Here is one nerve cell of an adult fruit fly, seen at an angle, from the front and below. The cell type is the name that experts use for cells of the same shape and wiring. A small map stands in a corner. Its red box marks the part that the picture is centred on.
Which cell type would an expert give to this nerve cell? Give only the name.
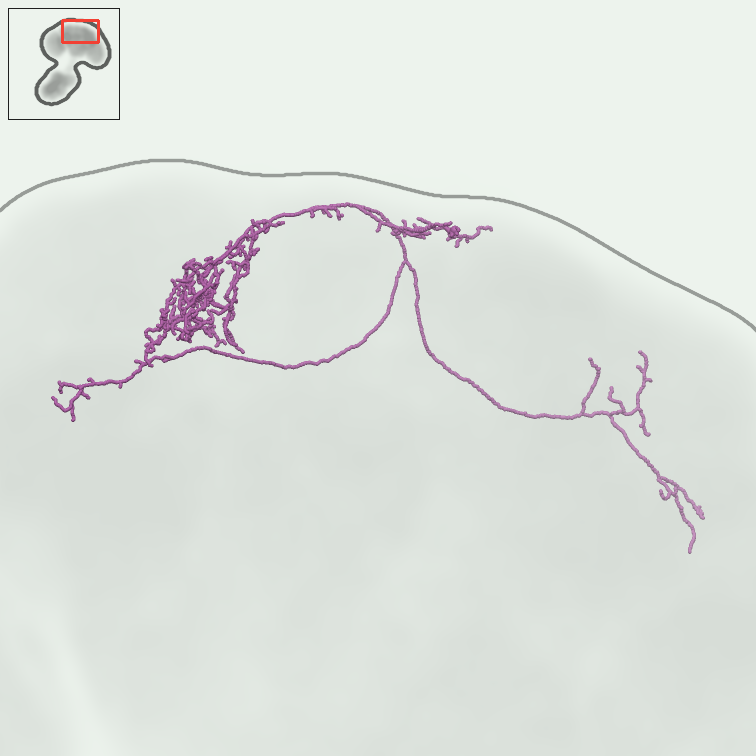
SIP122m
